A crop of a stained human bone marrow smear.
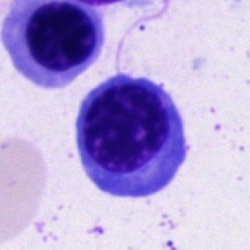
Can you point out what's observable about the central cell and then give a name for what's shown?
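Chromatin dark purple, coarsely clumped. Cytoplasm deep blue, free of granules and free of vacuoles. Erythroblast.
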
